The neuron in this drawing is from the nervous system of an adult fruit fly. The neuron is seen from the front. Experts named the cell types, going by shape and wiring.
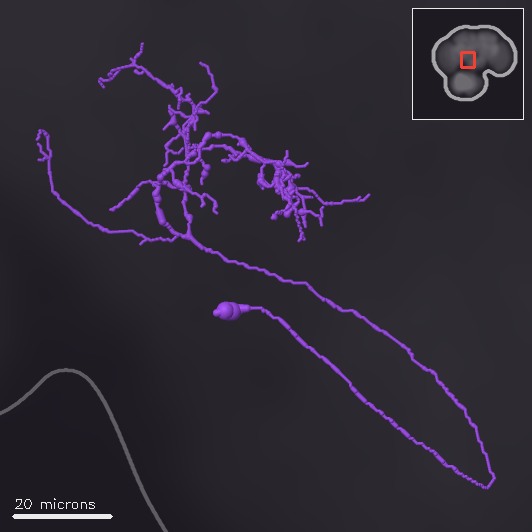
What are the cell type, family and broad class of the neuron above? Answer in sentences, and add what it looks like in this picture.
Its cell type is CB0986. The family is hemilineage MD3. Its broad class is central-brain intrinsic neuron. The cell body can be seen in the middle of the picture. From left to right in the picture it spans about 95 microns. The picture shows dozens of branch ends.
